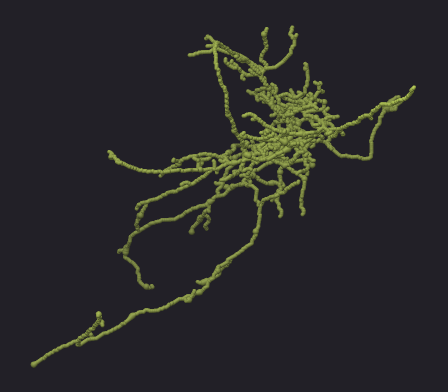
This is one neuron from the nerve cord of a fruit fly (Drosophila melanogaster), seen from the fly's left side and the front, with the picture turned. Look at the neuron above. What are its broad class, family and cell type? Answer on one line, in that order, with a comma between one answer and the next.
nerve-cord intrinsic neuron, hemilineage 17A, IN17A107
